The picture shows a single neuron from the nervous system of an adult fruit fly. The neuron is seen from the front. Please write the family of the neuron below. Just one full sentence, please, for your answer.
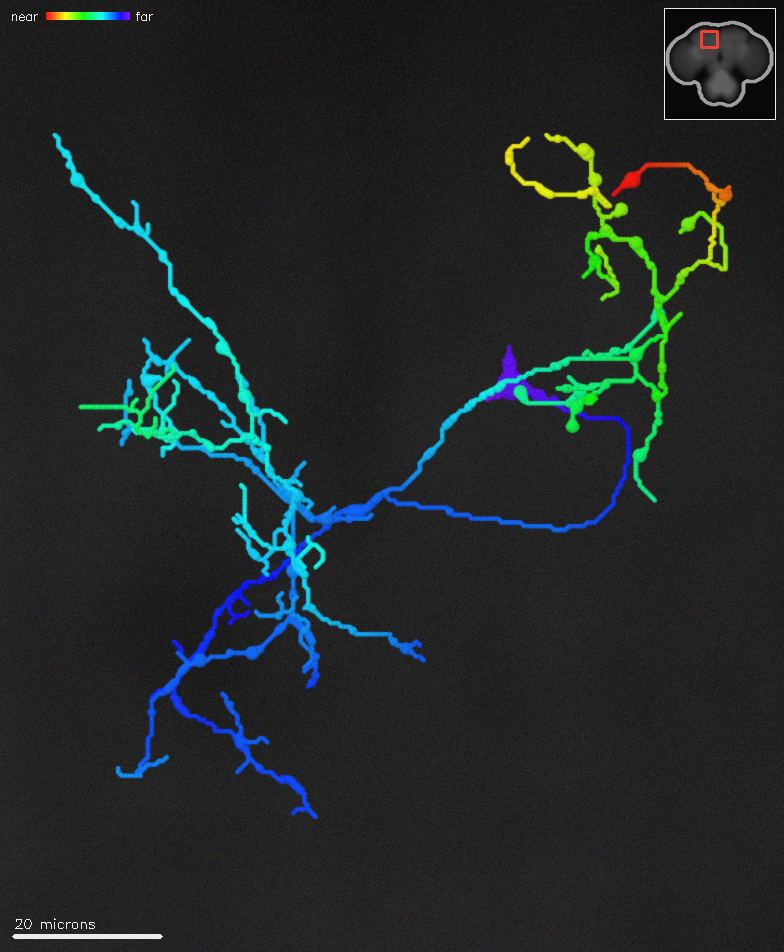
In family hemilineage DM3_dorso_lateral, this neuron is included.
